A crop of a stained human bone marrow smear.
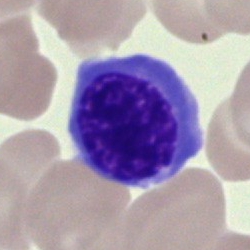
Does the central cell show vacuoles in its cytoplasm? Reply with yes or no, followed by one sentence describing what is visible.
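No. The cytoplasm contains no vacuoles.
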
